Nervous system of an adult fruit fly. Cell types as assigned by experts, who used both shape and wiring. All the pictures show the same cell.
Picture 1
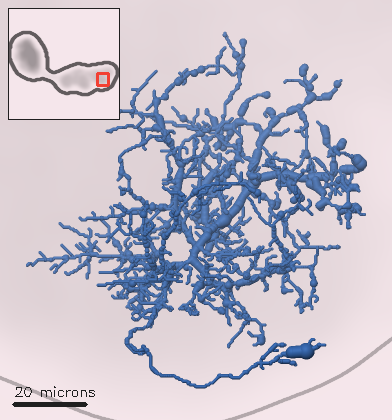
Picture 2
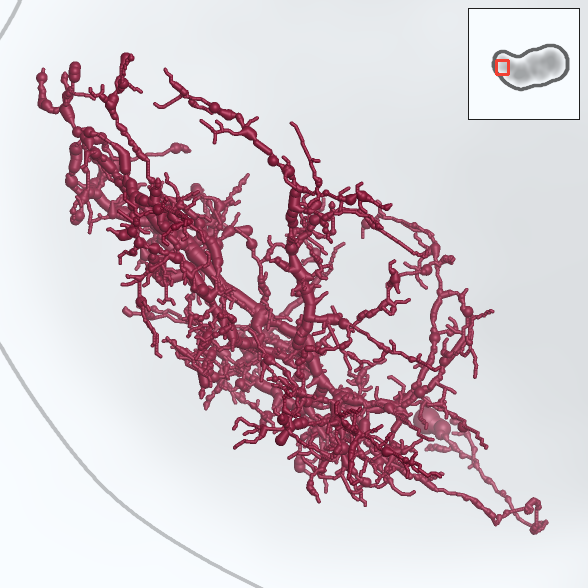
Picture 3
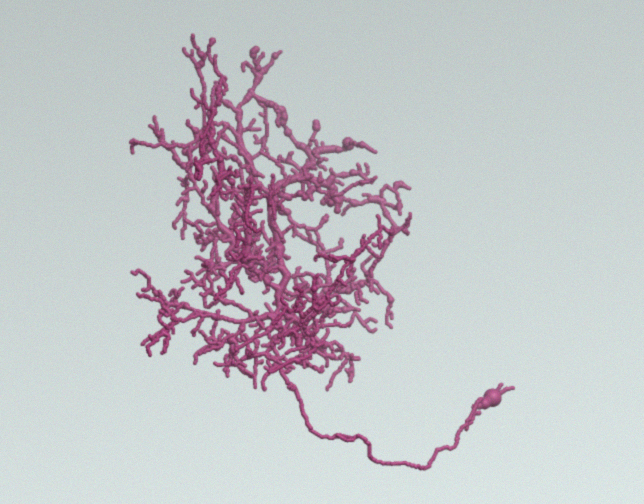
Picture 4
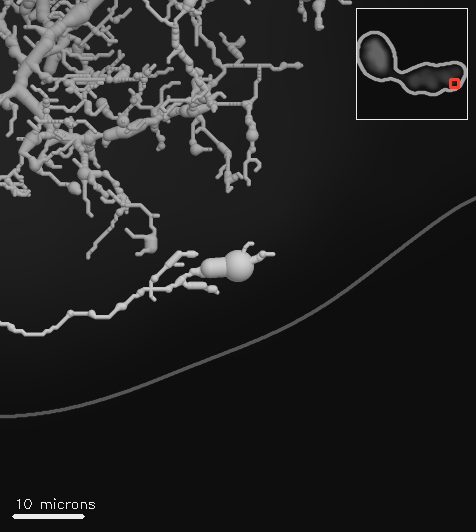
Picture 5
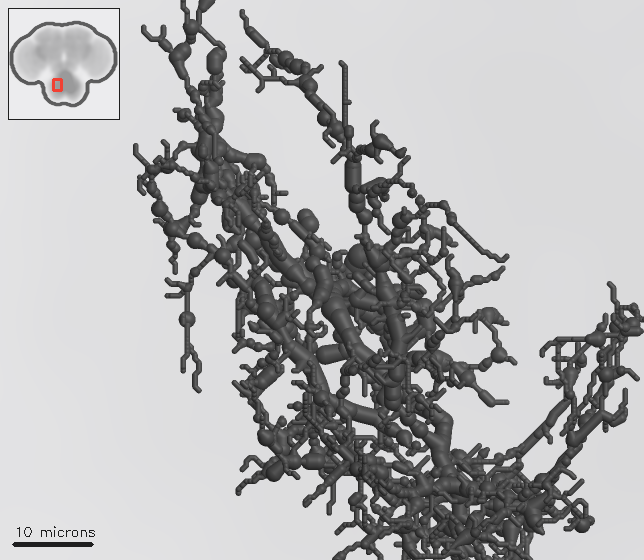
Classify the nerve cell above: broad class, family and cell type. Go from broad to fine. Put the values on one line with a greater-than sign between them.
nerve-cord intrinsic neuron > hemilineage 13B > IN13B018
